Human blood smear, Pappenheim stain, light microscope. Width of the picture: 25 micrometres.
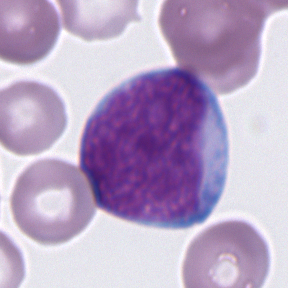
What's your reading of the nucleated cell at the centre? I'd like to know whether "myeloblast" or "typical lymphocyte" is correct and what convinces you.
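This is a myeloblast. The chromatin is fine and evenly stippled rather than coarsely clumped.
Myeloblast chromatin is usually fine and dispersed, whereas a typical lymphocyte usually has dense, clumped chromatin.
Size is the second consideration: the cell measures about 14 micrometres across.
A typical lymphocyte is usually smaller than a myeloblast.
The outline is rounded, with a smooth, unbroken edge. The nucleus sits off-centre and fills about 80% of the cell's area, while the cytoplasm forms a narrow pale-blue crescent beside it, most of it on the right side.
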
